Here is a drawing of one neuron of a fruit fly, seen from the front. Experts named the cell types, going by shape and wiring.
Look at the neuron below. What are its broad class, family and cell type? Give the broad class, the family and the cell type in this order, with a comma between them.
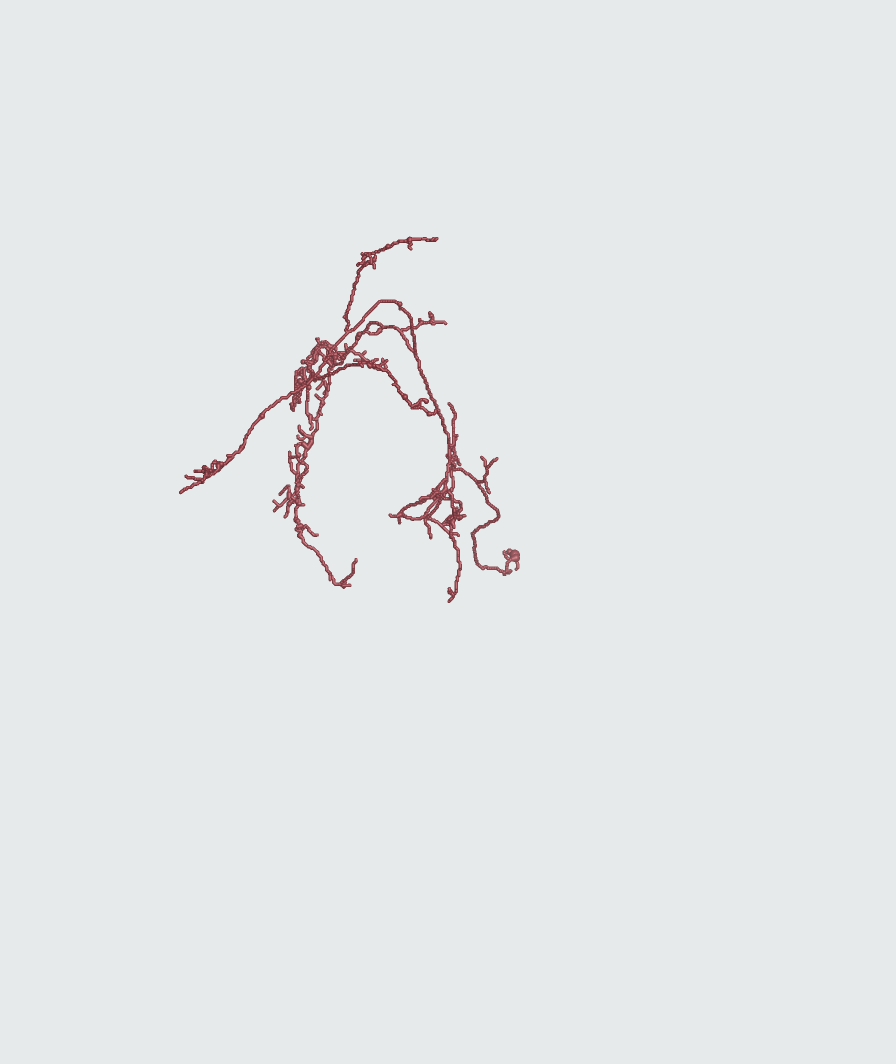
nerve-cord intrinsic neuron, hemilineage 06B, IN06B083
